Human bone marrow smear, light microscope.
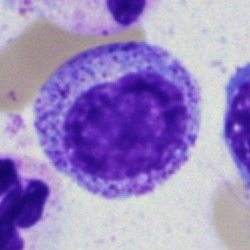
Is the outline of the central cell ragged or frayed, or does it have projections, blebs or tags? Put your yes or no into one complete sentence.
No, a rough outline is not present, since the cell's edge is smooth.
